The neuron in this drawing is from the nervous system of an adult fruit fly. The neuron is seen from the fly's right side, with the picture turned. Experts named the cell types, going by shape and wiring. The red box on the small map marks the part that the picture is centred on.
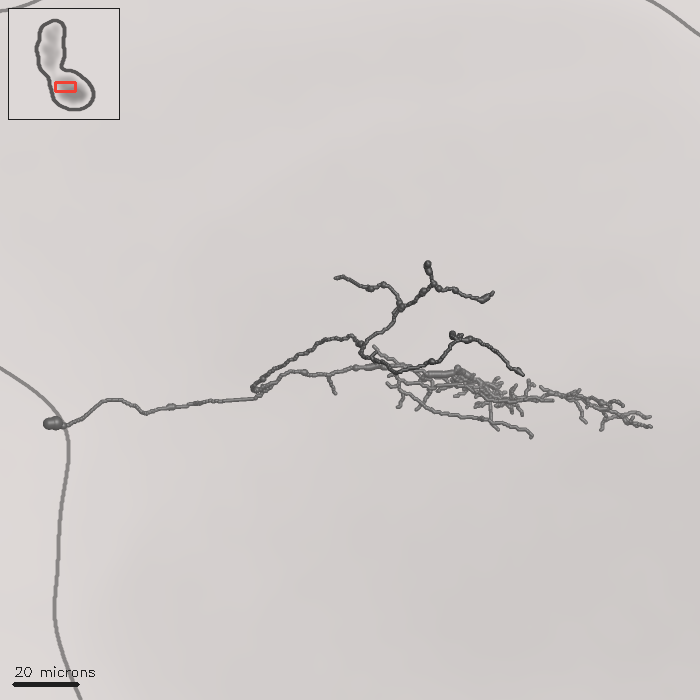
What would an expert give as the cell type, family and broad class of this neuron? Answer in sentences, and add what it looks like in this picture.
It is of cell type PS346. Its family is hemilineage LB3. It is a central-brain intrinsic neuron. The cell body is on the left of the picture. From left to right in the picture it spans about 190 microns. The picture shows dozens of branch ends.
